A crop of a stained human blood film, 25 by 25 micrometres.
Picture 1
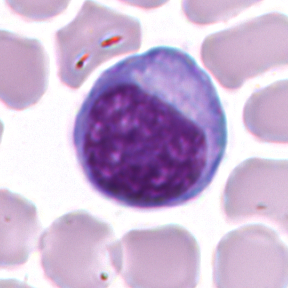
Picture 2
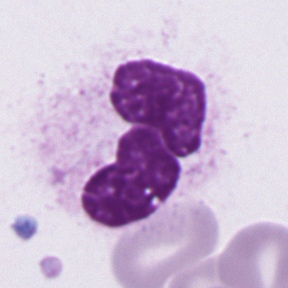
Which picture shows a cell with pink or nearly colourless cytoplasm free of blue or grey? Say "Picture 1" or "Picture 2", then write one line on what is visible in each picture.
Picture 2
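Picture 1: The cytoplasm is blue.
Picture 2: The cytoplasm is very pale and almost colourless, with no blue tint.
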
